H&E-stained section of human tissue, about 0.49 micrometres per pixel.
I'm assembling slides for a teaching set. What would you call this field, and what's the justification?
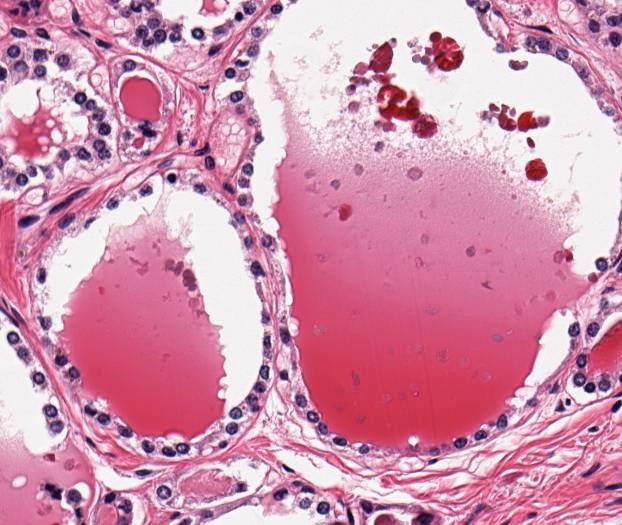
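Thyroid follicle, the structure in view, appears as dilated spaces lined by a single layer of flattened to cuboidal epithelial cells with small, round, darkly stained nuclei.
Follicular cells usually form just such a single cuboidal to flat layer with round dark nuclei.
The largest lumen holds secretion that has shrunk from the lining, leaving a white space along its upper part; hollow, filled spaces like these set it apart from parathyroid gland, which forms solid sheets and cords of cells. Thin bands of pink fibrous collagen separate the units.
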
